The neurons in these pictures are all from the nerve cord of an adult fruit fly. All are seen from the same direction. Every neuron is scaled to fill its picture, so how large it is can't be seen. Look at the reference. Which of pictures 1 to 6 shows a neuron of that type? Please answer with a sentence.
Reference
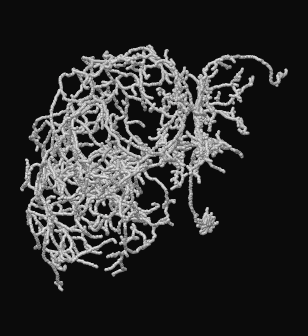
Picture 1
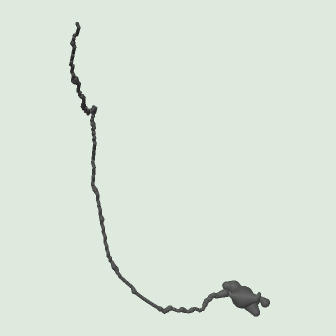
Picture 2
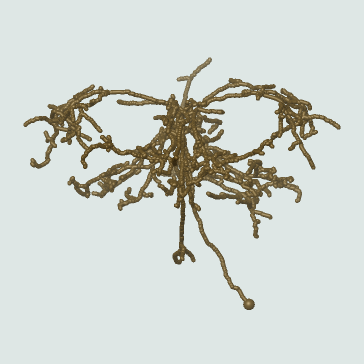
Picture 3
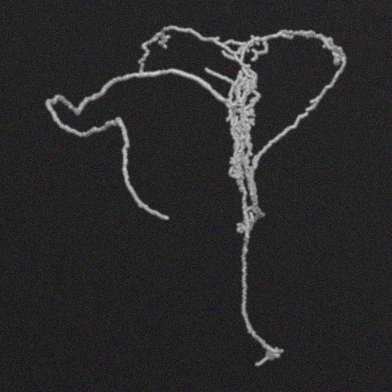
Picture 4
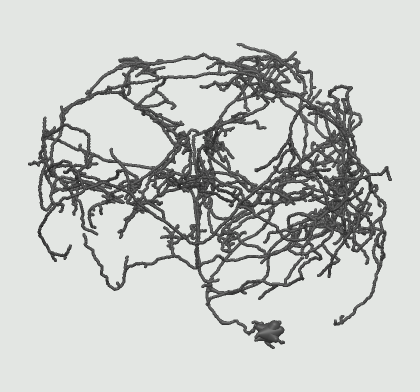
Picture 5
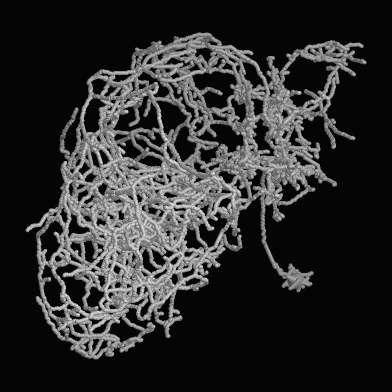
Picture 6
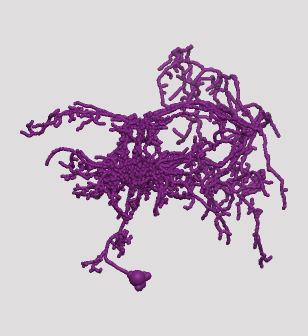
Picture 5 is of the same cell type.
